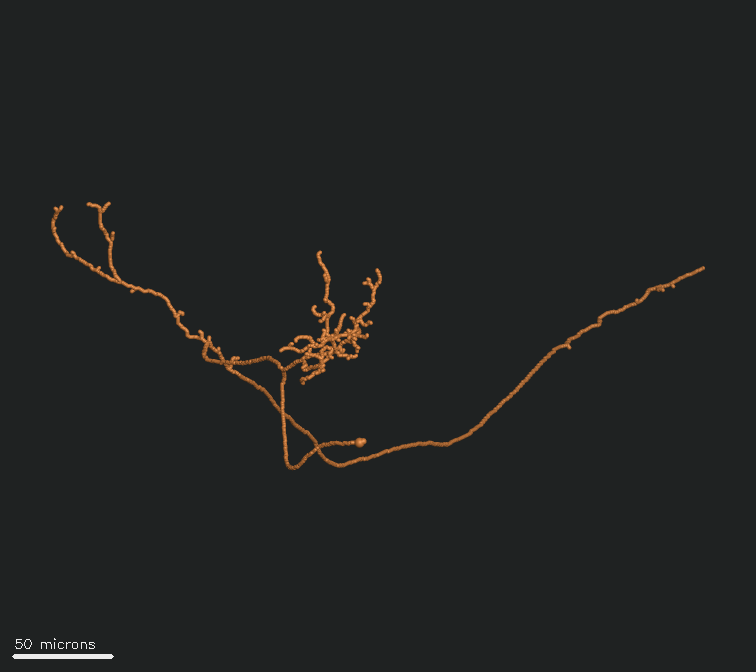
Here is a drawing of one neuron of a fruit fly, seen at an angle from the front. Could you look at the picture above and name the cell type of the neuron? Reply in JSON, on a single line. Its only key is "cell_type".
{"cell_type": "DNge094"}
